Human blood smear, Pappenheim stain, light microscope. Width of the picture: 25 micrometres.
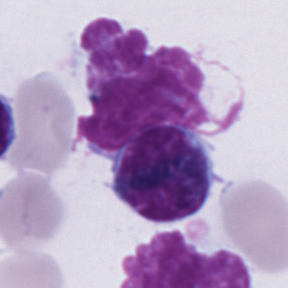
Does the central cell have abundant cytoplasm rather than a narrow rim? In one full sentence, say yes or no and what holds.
No, what surrounds the nucleus is just a narrow rim of cytoplasm.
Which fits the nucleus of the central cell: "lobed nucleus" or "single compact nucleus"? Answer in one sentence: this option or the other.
Round, oval or kidney-shaped, the nucleus of this cell is one compact undivided mass.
